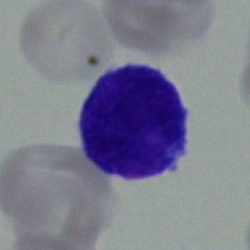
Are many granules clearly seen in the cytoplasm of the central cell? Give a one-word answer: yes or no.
No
